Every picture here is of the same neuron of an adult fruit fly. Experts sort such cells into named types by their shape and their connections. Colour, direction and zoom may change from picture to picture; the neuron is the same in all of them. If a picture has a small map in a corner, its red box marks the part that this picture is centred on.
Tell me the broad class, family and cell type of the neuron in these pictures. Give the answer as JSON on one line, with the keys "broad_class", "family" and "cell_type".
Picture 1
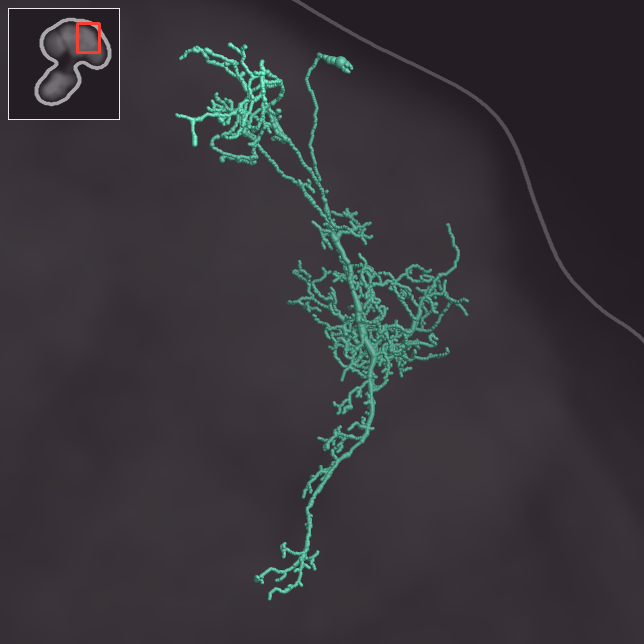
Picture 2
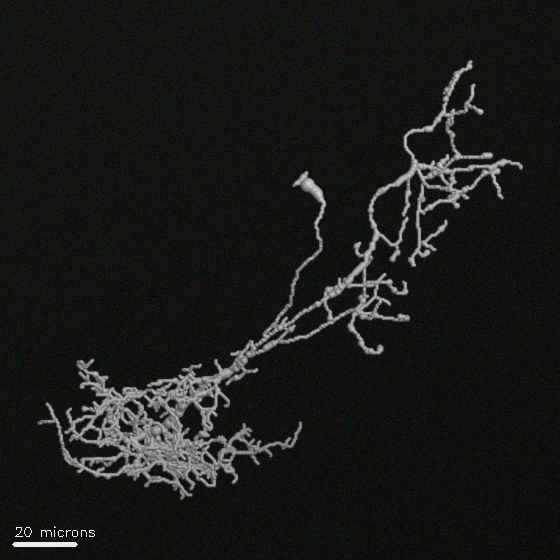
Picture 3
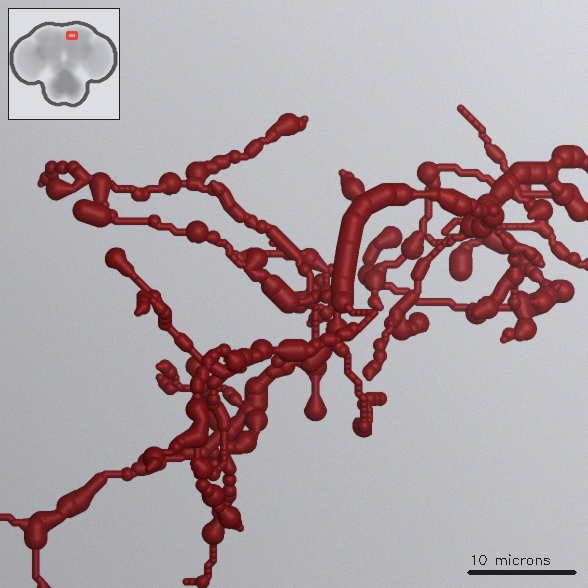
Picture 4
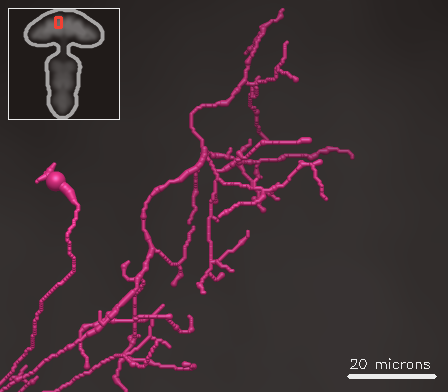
{"broad_class": "central-brain intrinsic neuron", "family": "LHAD", "cell_type": "LHAD2b1"}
